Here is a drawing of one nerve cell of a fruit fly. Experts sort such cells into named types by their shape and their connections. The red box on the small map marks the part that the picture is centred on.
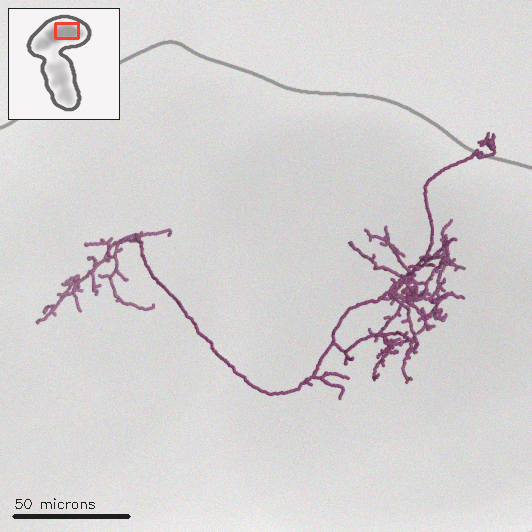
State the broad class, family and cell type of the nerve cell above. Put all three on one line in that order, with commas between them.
central-brain intrinsic neuron, hemilineage VLPd1, AVLP044_a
